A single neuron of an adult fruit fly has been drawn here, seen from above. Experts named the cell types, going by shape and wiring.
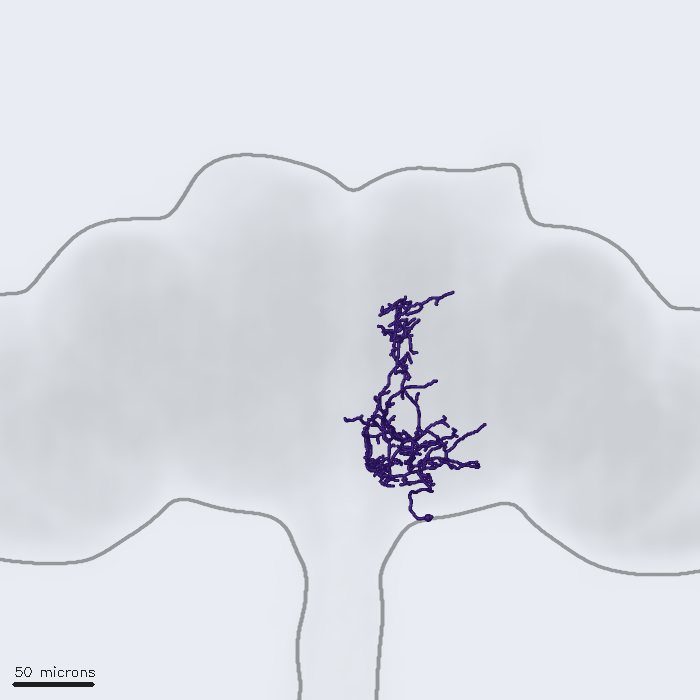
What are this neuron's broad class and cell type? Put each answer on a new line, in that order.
central-brain intrinsic neuron
PS318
